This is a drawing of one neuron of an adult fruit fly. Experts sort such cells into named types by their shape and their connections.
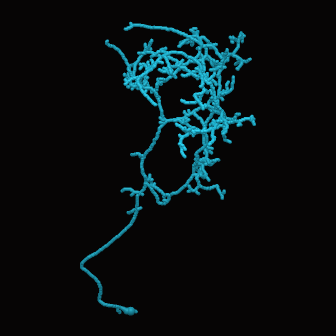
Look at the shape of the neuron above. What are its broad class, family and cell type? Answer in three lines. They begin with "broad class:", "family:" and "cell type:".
broad class: nerve-cord intrinsic neuron
family: hemilineage 00A
cell type: IN00A047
